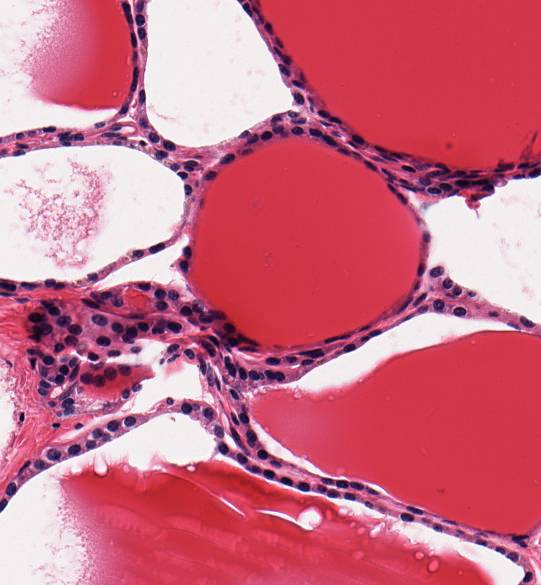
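Thyroid. Large rounded follicles of varying size fill the field, parted by thin partitions. Each seems lined by a single layer of flattened epithelial cells, their small, dark, oval nuclei in one row, not crowded or overlapping. At the left middle, though, a small cluster of more crowded cells with dark round nuclei sits between the follicles.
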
